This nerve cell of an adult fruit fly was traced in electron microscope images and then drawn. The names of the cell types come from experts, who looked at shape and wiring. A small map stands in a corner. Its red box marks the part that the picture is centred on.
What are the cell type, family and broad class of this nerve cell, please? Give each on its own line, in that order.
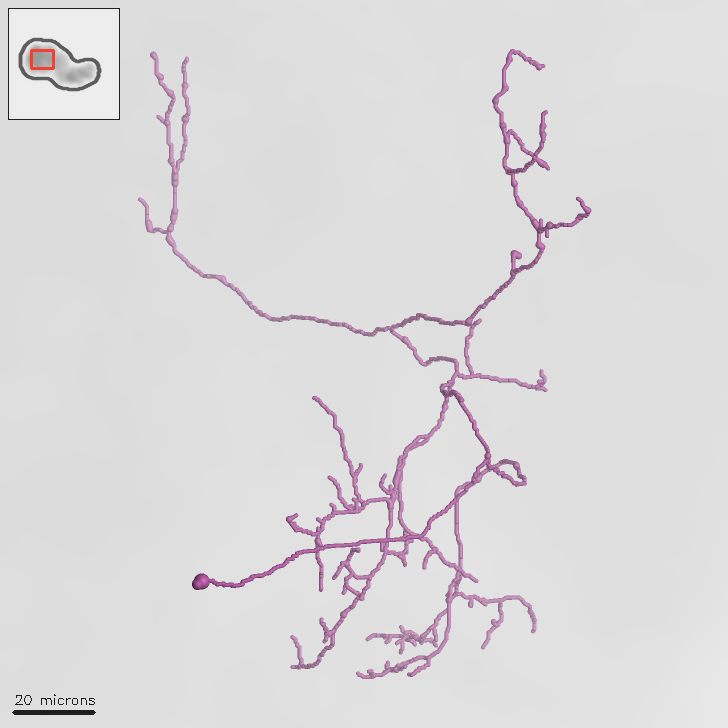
PS097
hemilineage PSa1
central-brain intrinsic neuron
